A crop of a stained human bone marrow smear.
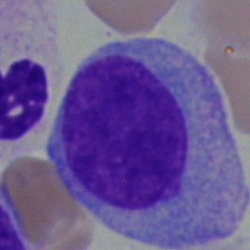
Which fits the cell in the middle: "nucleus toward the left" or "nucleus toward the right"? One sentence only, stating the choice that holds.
The nucleus is placed toward the left, whether upper, middle or lower.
